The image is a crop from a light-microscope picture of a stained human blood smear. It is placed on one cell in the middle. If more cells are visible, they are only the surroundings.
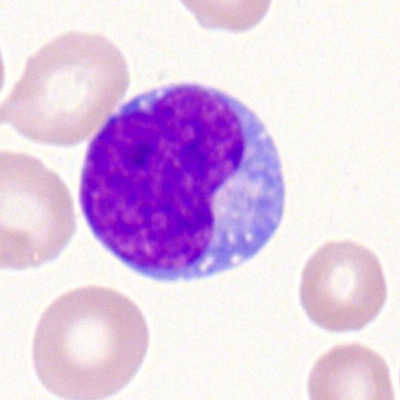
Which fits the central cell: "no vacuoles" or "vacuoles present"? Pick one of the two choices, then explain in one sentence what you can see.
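Vacuoles present. A few small clear spots are scattered in the cytoplasm.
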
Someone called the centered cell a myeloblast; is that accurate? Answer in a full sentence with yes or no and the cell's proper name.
Yes, that is a myeloblast in the middle of the crop.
